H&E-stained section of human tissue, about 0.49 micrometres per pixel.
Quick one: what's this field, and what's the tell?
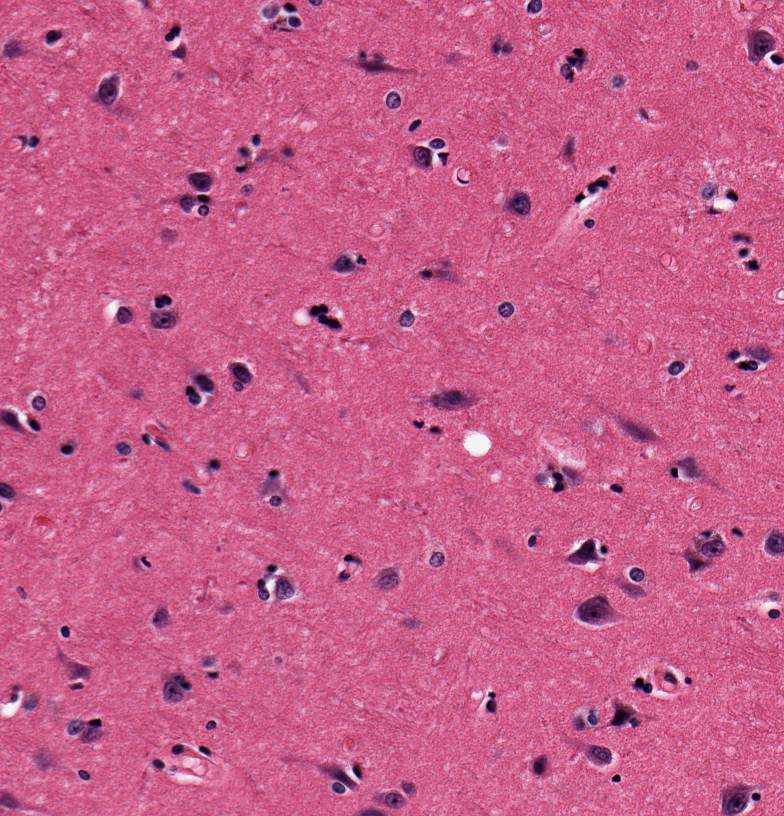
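Tissue: cerebral cortex. Pink, finely fibrillar neuropil throughout; cells scattered singly and in small groups. Largest cells: neurons with triangular bodies, purple cytoplasm, tapering processes; clearest centre and lower right.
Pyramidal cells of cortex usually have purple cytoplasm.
Small round dark glial nuclei scattered throughout, often two or three against a neuron.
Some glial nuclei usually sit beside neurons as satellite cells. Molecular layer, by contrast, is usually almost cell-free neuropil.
Neuronal cell bodies present here.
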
